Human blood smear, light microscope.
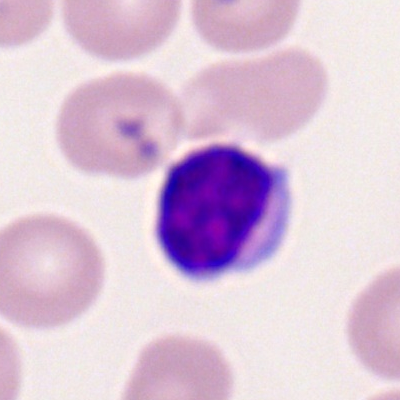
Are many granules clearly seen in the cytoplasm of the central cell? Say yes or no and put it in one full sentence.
No, visible granules are absent from the cytoplasm of this cell.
